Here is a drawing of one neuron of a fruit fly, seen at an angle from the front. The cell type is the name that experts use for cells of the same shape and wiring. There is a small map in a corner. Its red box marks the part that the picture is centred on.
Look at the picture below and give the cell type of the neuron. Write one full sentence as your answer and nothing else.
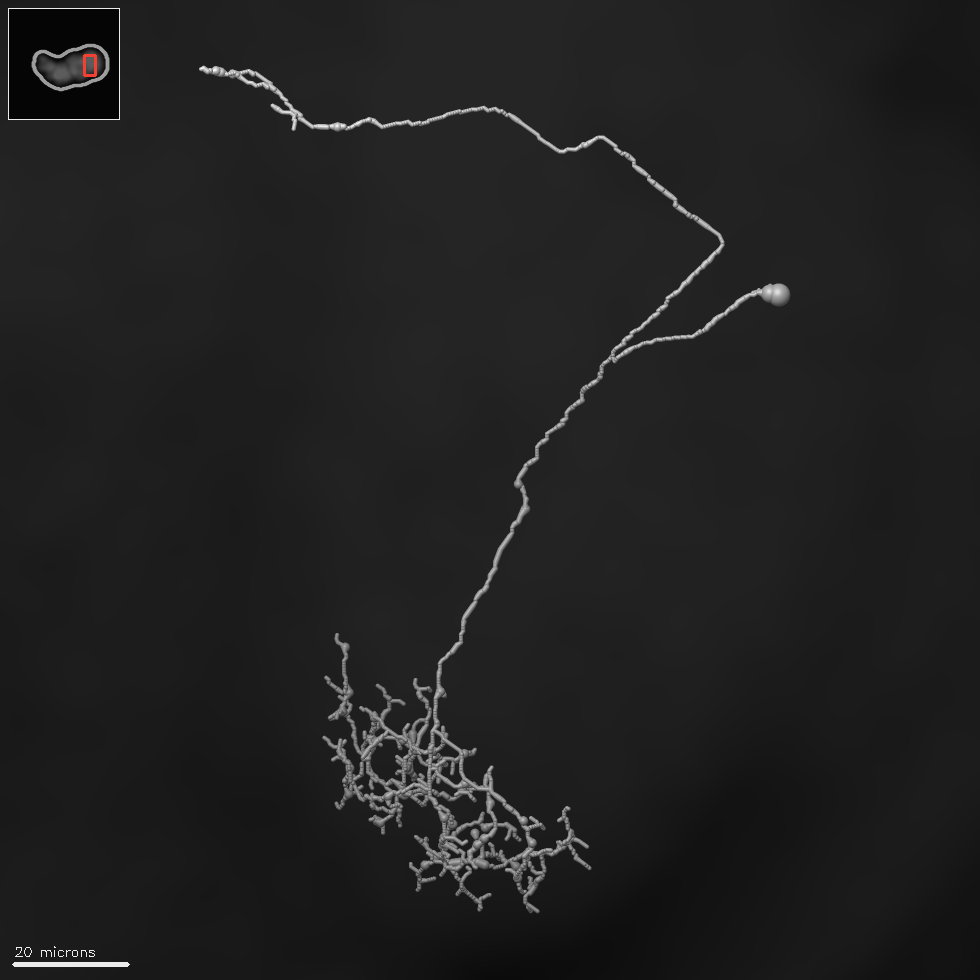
This neuron counts as a member of the cell type LC20a.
